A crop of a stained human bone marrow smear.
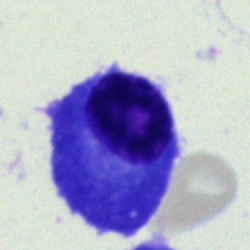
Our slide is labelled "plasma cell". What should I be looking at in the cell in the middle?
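I notice the cytoplasm is abundant, taking up more of the cell than the nucleus does. The nucleus sits off-centre, toward the top.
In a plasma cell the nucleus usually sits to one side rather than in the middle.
So that placement fits. Just below the nucleus is a paler zone of cytoplasm.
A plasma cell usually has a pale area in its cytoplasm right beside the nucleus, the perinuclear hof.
This zone fits that too. The chromatin, for its part, is dense and stains dark purple.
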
